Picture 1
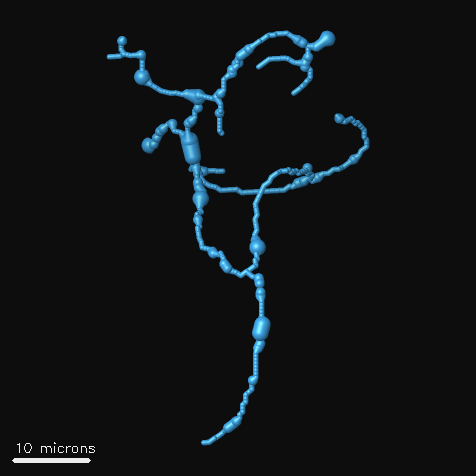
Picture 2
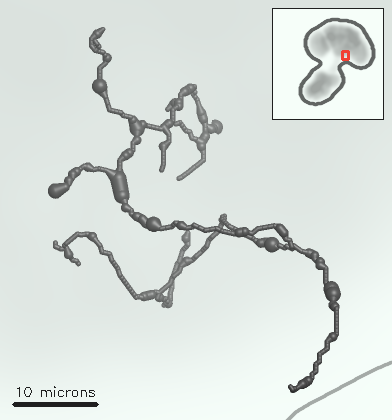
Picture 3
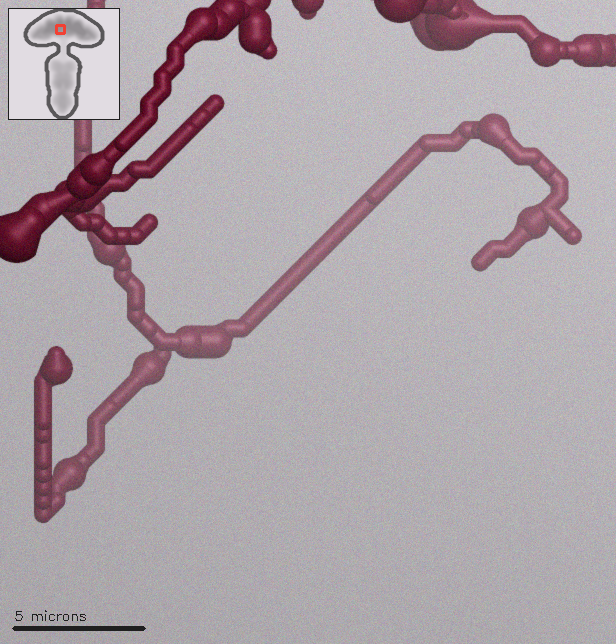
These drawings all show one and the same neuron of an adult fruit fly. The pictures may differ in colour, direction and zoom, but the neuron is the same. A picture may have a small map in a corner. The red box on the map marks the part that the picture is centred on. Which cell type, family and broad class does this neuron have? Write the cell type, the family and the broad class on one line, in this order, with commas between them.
BM_MaPa, class mechanosensory, sensory neuron entering the brain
